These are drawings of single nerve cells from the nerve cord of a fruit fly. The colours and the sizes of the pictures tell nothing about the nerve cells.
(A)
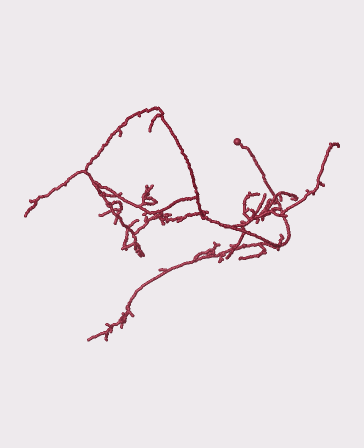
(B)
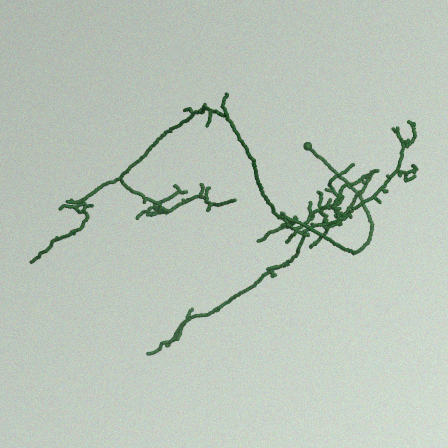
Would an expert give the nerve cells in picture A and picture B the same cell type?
yes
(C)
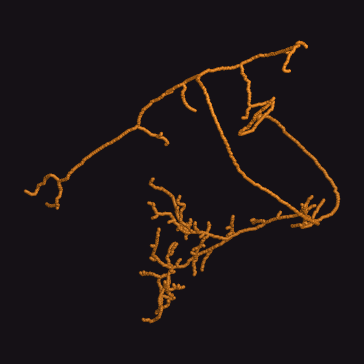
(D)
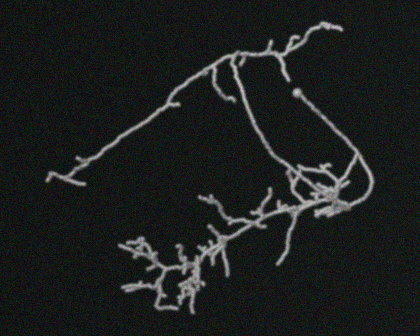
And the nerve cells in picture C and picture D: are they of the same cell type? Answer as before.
yes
